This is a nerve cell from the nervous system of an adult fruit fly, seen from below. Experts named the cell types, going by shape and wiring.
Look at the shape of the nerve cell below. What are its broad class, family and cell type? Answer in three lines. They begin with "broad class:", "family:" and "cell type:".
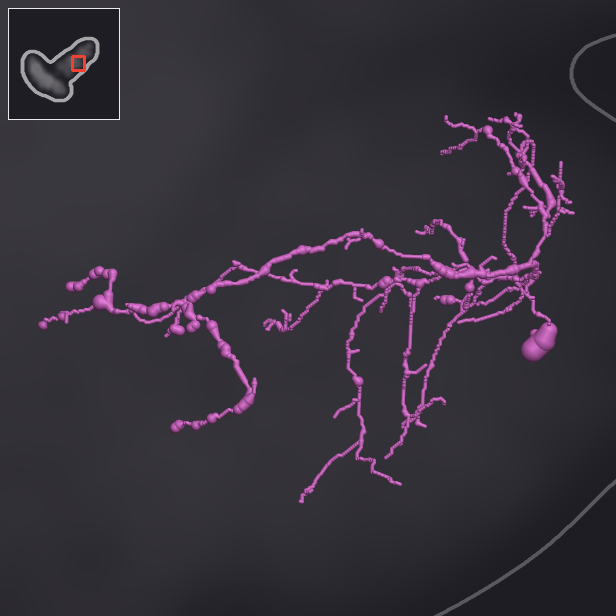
broad class: nerve-cord intrinsic neuron
family: hemilineage 19A
cell type: IN19A086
